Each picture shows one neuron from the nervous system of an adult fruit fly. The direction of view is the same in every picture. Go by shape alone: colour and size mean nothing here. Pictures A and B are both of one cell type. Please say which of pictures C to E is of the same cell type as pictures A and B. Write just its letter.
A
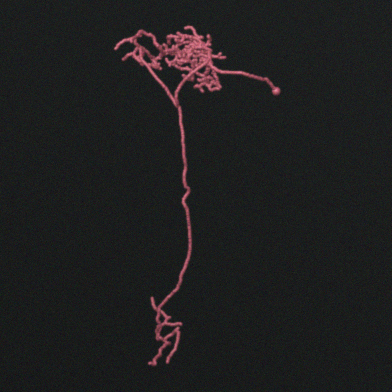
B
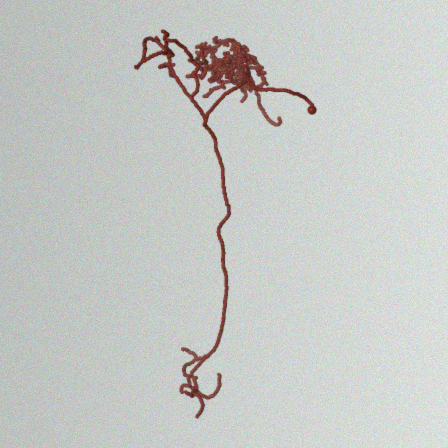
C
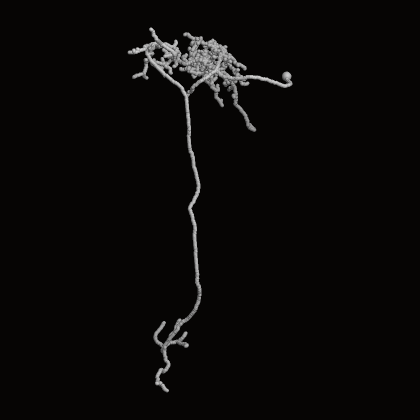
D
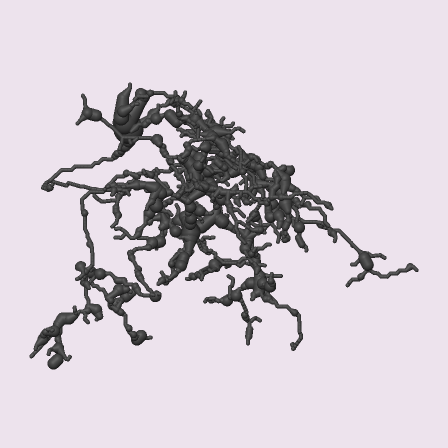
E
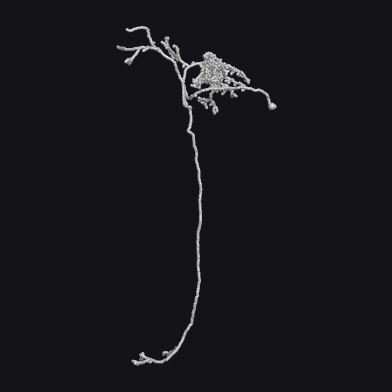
C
